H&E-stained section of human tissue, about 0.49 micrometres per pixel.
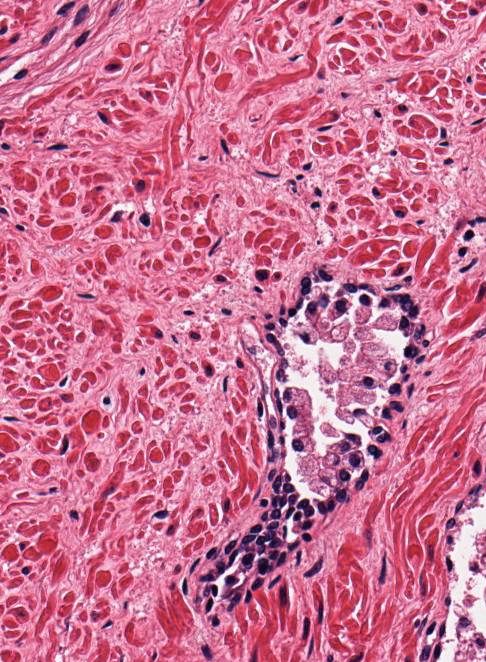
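Prostate, haematoxylin and eosin. A gland in the right middle of the field has an irregular, branching lumen, largely empty and white. Cells projecting into the lumen have pale, finely vacuolated, pinkish-grey cytoplasm. The gland's dark, rounded nuclei lie mostly at its outer rim, against the muscle. In the lower right, muscle cells run lengthwise beside the gland as elongated pink strands.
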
